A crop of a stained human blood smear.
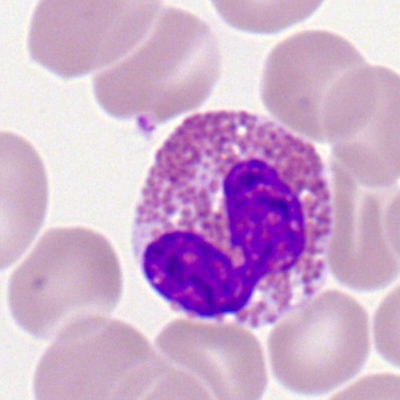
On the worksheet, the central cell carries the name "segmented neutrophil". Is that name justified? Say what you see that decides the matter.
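Verdict on segmented neutrophil: no, the cell is an eosinophil. Point one: the nucleus is split into two lobes, one at the lower left and one at the upper right.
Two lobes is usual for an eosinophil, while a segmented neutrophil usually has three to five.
Point two: the cytoplasm, which covers more of the cell than the nucleus, is packed with coarse, round, reddish-pink granules.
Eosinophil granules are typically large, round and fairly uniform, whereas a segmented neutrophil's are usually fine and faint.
Point three: the chromatin is dark purple and clumped.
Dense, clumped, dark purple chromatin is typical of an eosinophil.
Outline: roughly round and smooth.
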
